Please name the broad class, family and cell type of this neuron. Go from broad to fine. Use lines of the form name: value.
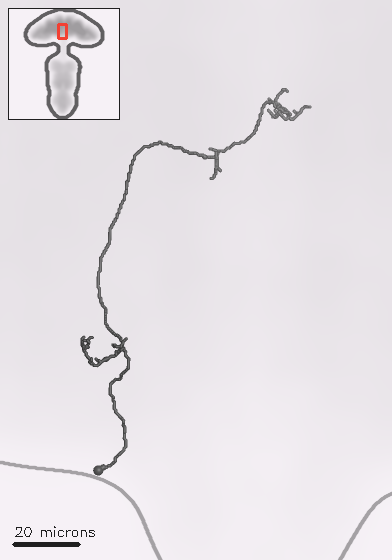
broad class: central-brain intrinsic neuron
family: class CX
cell type: PFNp_b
